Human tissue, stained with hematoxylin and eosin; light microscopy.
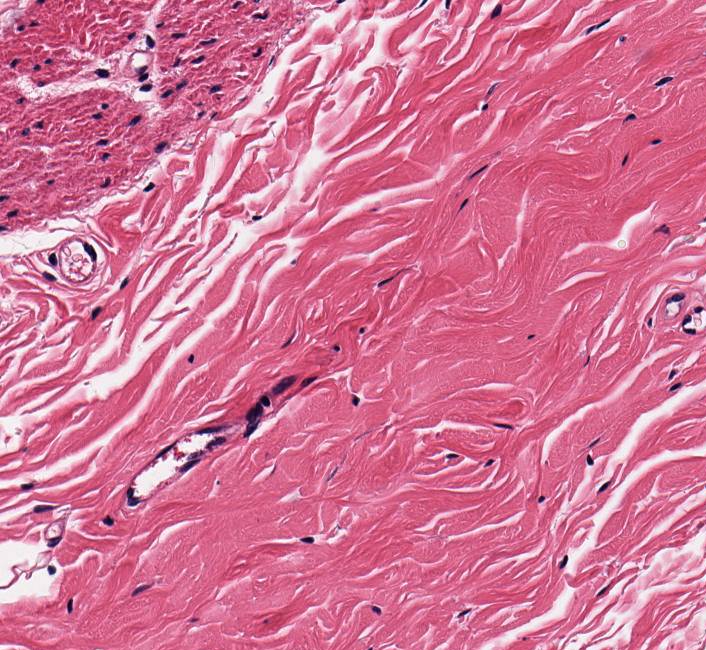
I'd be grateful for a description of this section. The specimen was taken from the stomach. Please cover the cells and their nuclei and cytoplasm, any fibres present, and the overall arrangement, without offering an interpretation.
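So, between the collagen bundles I see sparse nuclei, small, dark and elongated, each lying on its own. The upper left corner is different, though: a separate area of finer-textured pink tissue, its nuclei more closely spaced than in the rest of the field. I can't find epithelium anywhere in the field, and no fat cells either.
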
